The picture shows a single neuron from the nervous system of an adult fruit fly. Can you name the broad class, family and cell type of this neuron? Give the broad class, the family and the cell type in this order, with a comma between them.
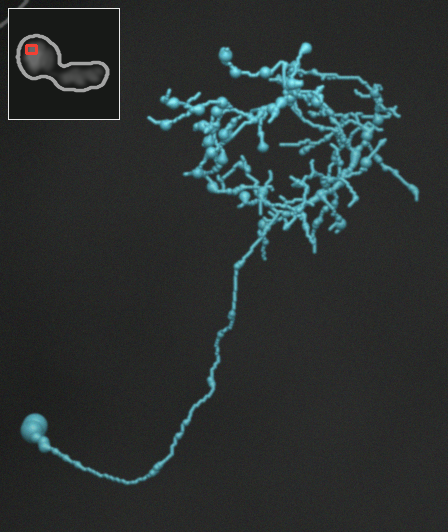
central-brain intrinsic neuron, hemilineage LHa2, LHAV2k1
